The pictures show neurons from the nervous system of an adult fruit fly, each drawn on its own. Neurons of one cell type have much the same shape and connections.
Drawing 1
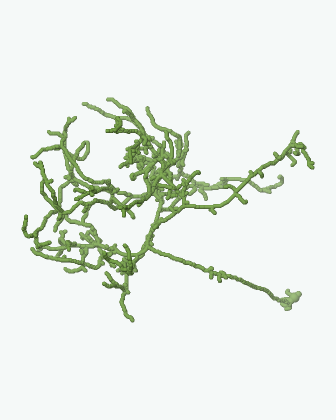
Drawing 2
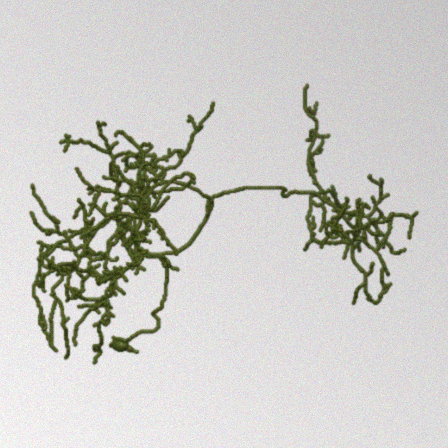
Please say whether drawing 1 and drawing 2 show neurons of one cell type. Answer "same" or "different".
different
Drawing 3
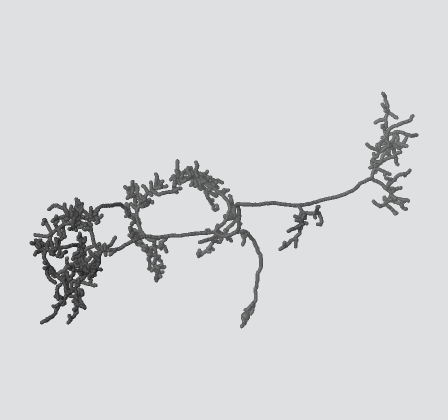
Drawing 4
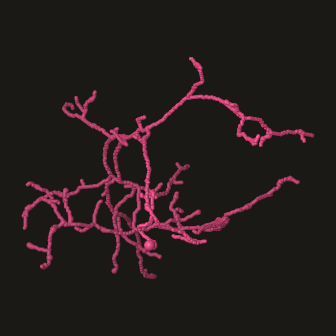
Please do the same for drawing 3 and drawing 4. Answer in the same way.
different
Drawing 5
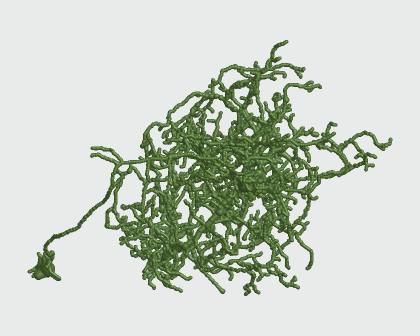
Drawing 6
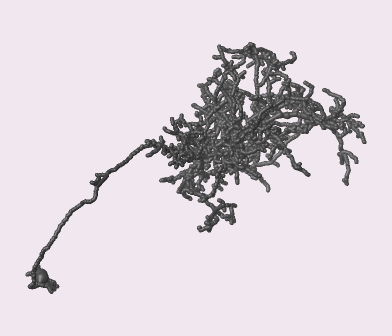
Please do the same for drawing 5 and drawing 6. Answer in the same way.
same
